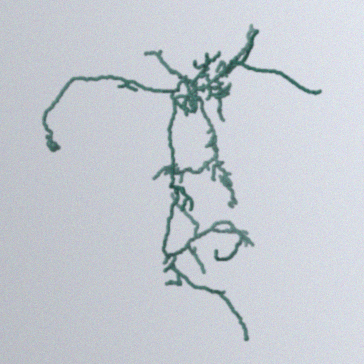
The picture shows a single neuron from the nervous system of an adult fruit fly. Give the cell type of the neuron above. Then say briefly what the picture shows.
The cell type is LAL030d. It is a central-brain intrinsic neuron. Dozens of branch ends can be seen. As drawn here it is about as wide as it is tall.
